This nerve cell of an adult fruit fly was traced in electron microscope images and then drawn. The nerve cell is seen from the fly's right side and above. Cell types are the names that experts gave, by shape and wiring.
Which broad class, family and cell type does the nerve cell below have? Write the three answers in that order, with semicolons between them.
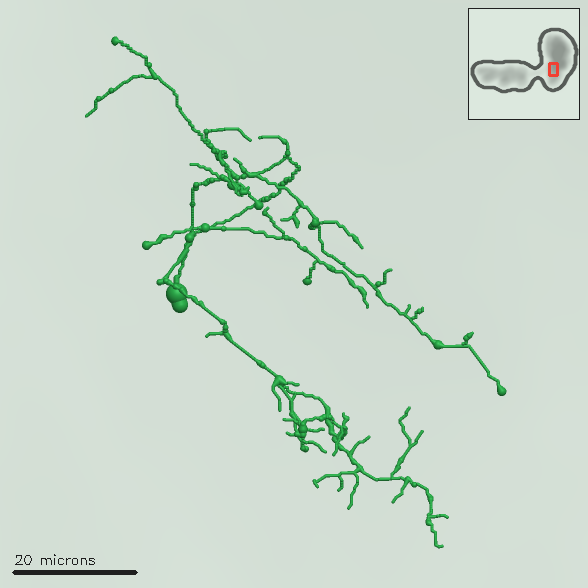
optic-lobe intrinsic neuron; Li; Li35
